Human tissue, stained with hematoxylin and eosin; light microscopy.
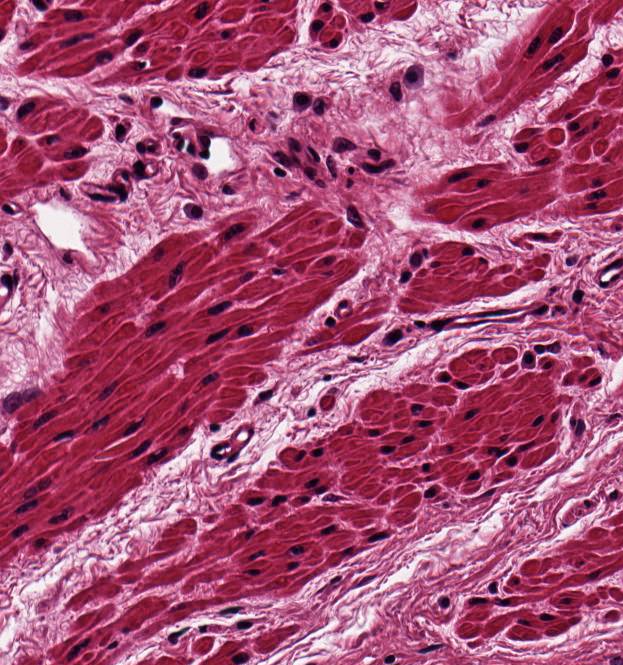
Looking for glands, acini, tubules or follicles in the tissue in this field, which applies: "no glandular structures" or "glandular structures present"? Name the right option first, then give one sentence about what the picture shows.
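No glandular structures. No epithelium or glands are present anywhere in the field.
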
